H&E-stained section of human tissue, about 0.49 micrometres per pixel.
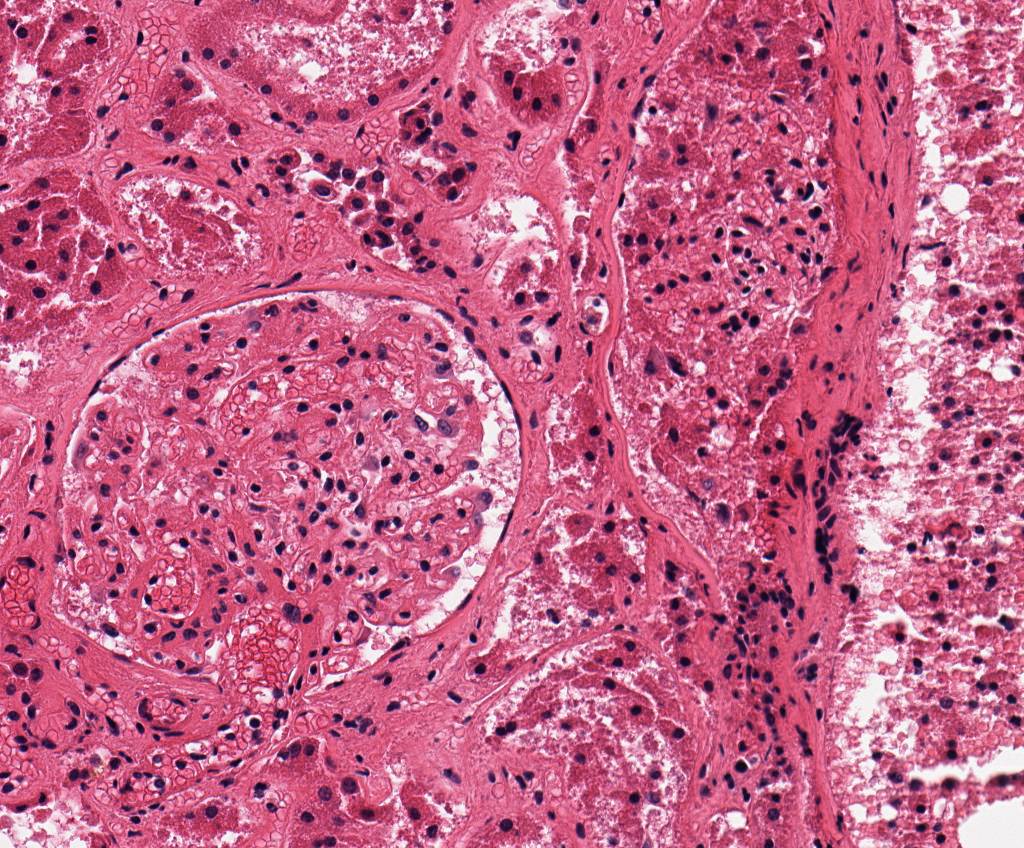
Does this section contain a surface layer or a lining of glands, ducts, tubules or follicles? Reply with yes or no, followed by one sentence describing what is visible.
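Yes. The surrounding tubules are lined by cells with granular, deeply eosinophilic cytoplasm and small round dark nuclei.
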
